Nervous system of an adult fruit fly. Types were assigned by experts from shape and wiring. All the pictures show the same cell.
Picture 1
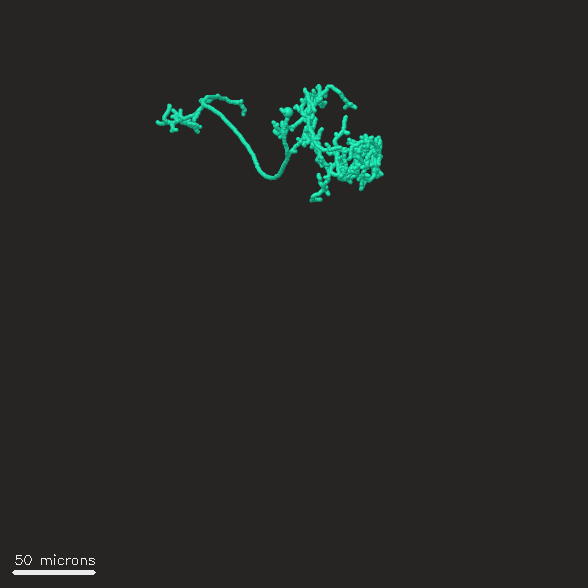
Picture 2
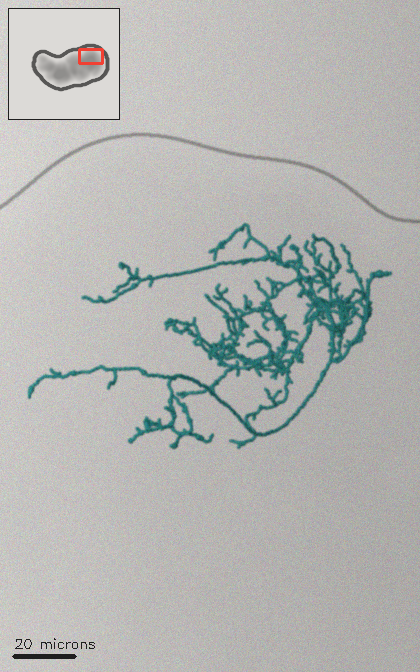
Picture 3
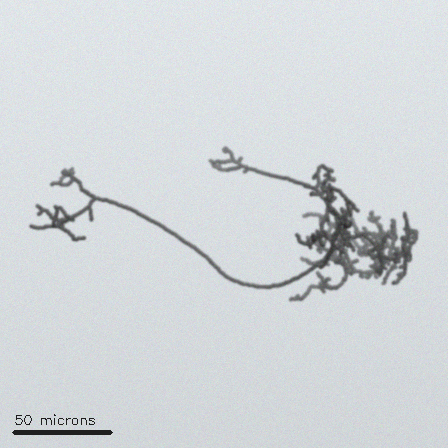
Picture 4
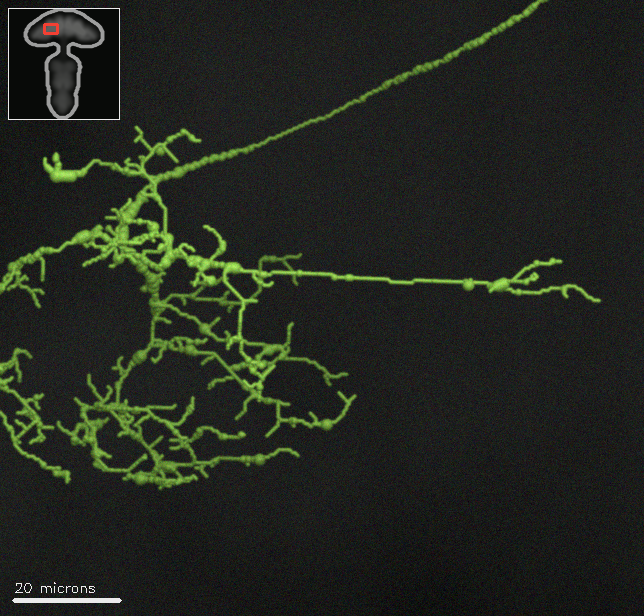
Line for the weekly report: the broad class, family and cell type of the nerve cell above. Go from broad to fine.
central-brain intrinsic neuron; hemilineage LHl2_dorsal; CB4209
